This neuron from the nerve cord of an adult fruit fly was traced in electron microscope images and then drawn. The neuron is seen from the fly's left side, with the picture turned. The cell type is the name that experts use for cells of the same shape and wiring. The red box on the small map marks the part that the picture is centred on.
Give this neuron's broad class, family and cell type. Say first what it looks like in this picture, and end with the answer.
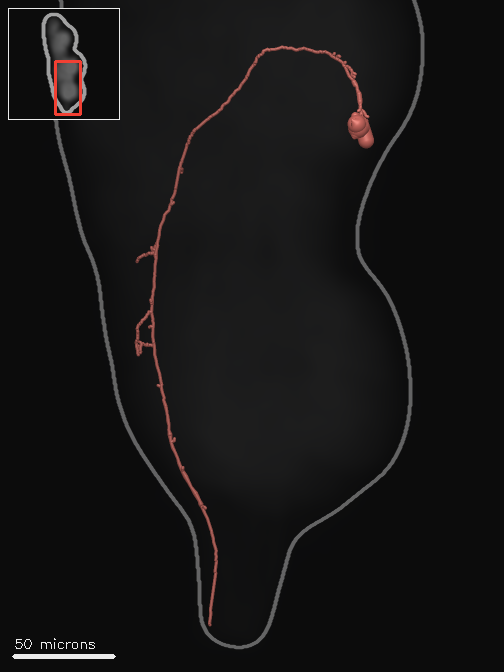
By the scale bar it is about 300 microns tall in this view. In this view it is taller than it is wide. This is an ascending neuron. The family is hemilineage 27X. It is of cell type AN27X013.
